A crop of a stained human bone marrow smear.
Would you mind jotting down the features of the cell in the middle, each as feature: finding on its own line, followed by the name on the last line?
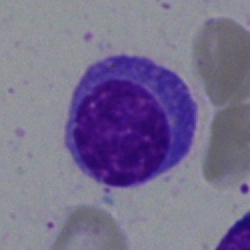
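Outline: round, smooth edge
Cytoplasm: deep blue
Rim: widest on upper right of nucleus
Granules: none distinct
Name: plasma cell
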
